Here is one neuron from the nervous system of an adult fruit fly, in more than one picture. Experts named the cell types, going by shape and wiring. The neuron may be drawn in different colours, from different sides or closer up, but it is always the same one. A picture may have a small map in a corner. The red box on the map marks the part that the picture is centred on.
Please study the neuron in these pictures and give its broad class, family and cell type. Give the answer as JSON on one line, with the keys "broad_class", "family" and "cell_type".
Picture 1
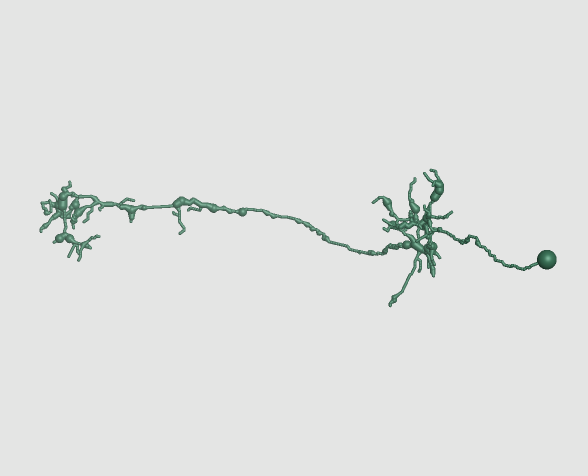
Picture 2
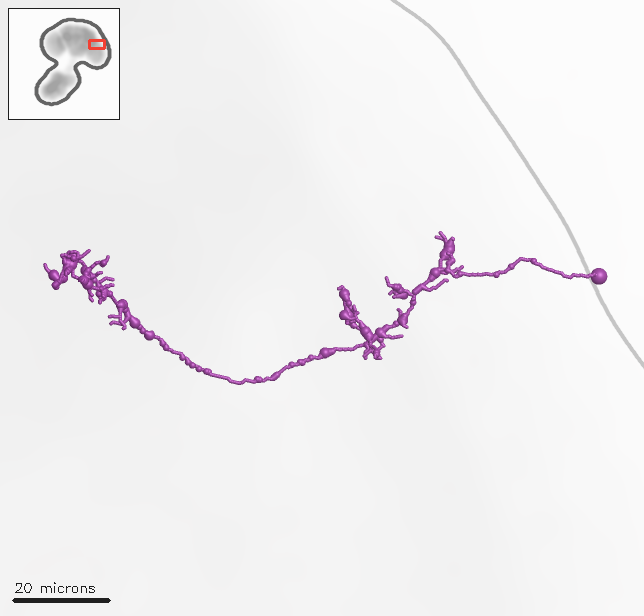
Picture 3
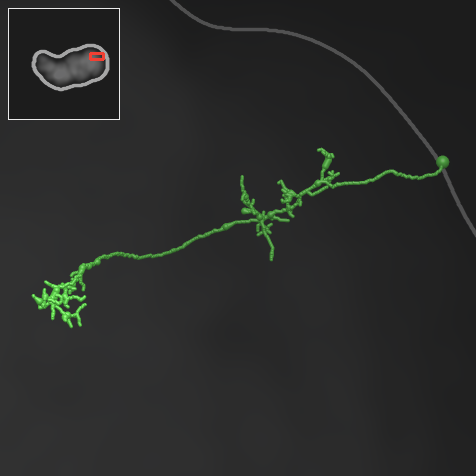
{"broad_class": "optic-lobe intrinsic neuron", "family": "Tm", "cell_type": "Tm5Y"}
